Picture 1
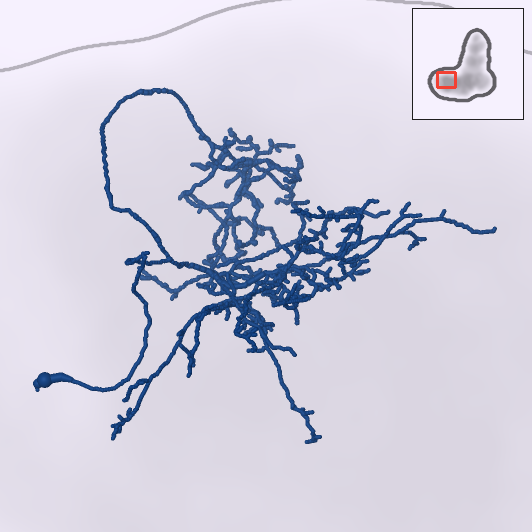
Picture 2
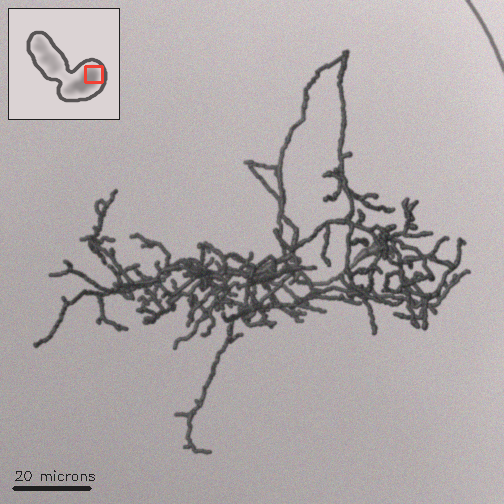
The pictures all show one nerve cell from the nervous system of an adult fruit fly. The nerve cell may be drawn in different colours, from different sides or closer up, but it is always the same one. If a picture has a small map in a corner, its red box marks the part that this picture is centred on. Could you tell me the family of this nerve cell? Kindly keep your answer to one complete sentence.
The family grouping of the nerve cell is hemilineage LHa3.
